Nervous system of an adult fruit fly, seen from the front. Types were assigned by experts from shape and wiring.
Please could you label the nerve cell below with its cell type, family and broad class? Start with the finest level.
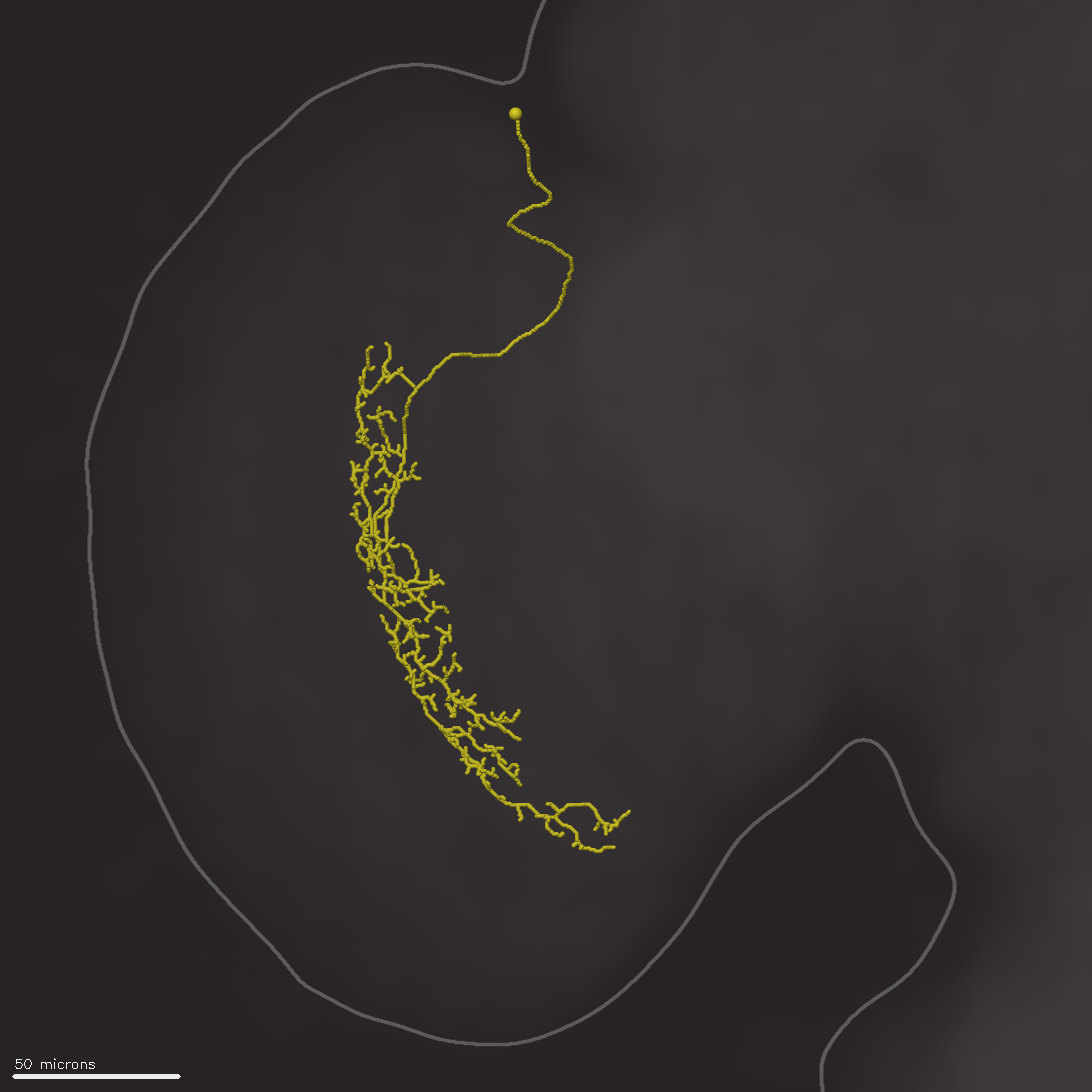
LPi2c; LPi; optic-lobe intrinsic neuron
